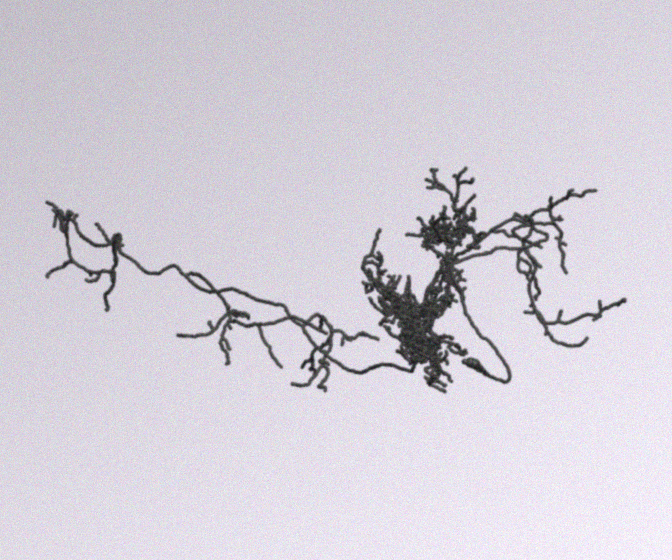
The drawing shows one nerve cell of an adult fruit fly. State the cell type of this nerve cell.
DNge040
